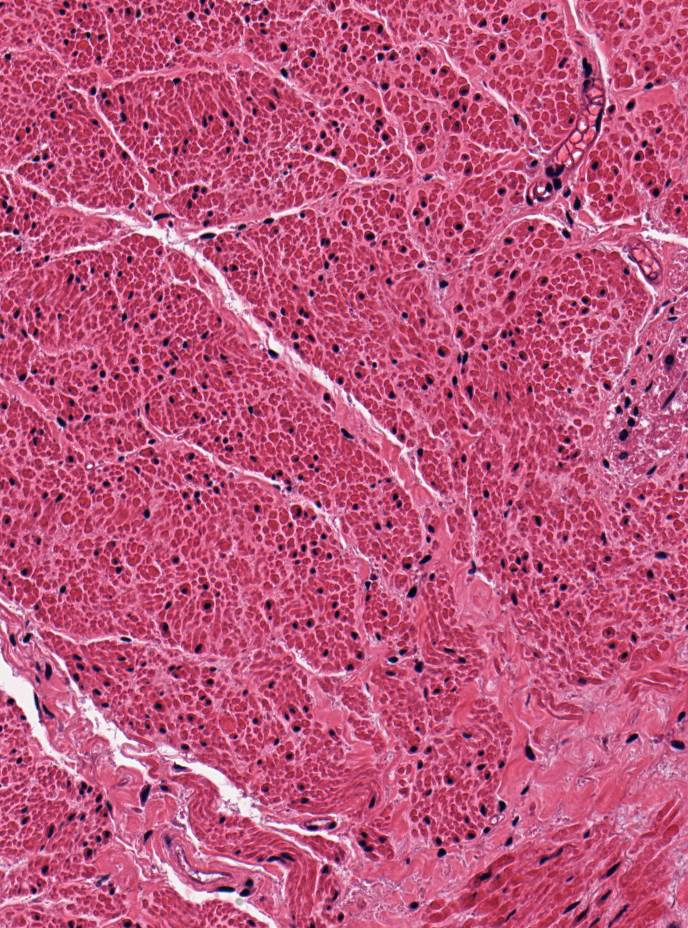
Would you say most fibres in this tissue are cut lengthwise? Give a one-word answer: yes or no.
No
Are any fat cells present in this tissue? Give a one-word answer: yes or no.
No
